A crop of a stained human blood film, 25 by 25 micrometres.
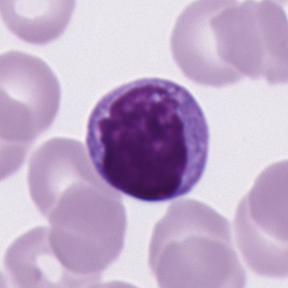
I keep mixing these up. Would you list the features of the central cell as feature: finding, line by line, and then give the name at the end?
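Outline: round and smooth all the way round
Size: about 11 micrometres across
Nucleus: one roughly oval mass, no lobes
Nuclear size: about 10 by 8 micrometres
Nuclear share: about 70% of the cell's area
Cytoplasm: look to the right side, where the rim is widest
Chromatin: dark purple, coarsely clumped
Name: typical lymphocyte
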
